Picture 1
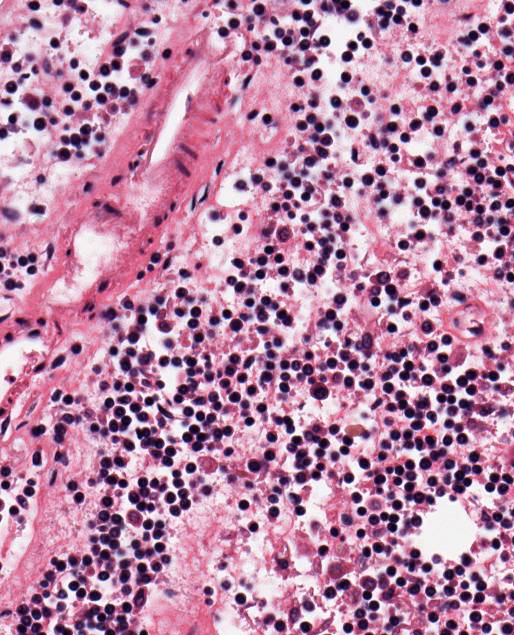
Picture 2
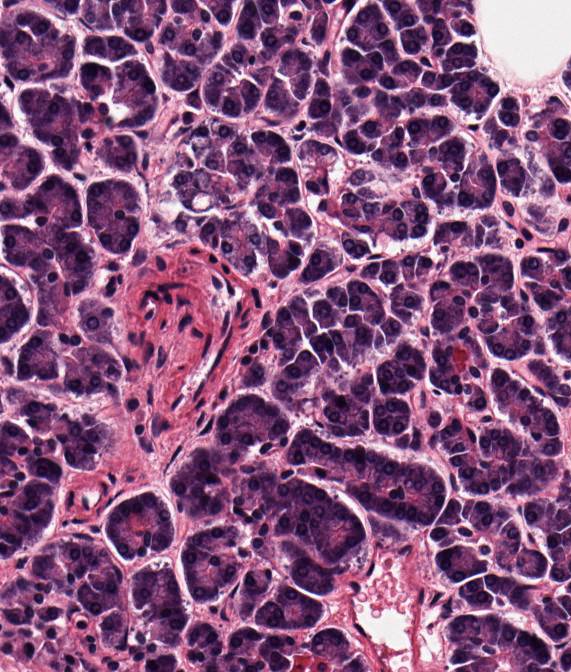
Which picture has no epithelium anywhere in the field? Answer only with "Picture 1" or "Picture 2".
Picture 1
